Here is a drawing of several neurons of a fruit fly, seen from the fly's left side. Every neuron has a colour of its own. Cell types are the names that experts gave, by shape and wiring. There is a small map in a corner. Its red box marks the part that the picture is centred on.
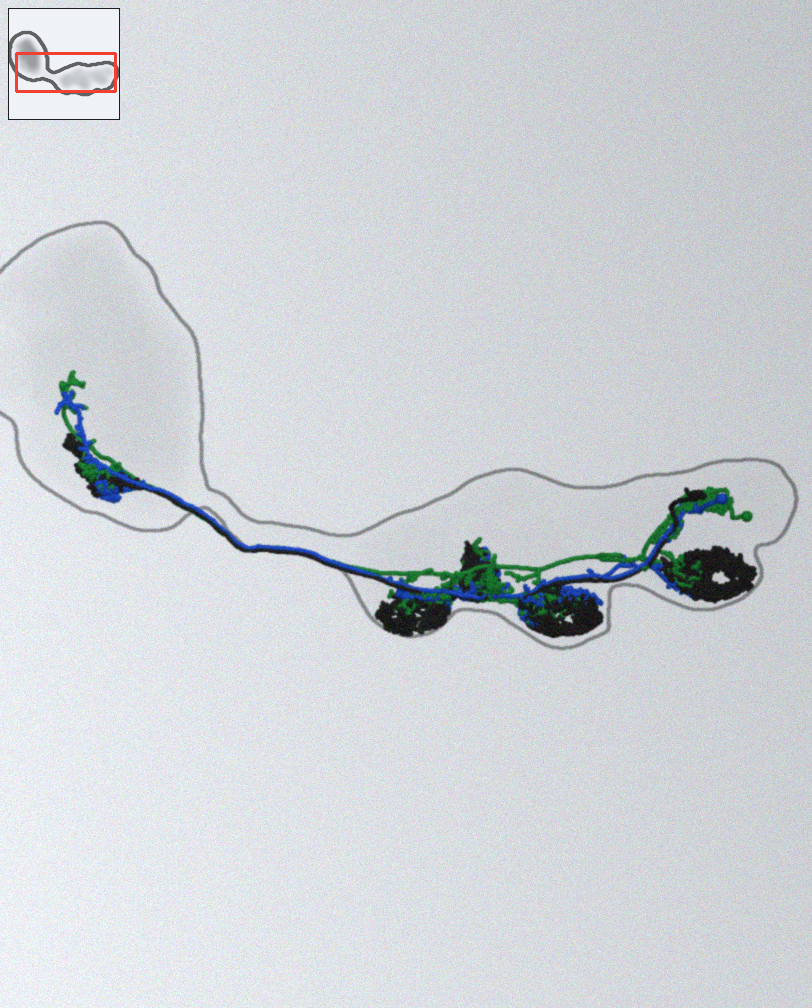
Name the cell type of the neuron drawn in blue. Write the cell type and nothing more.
AN09B009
